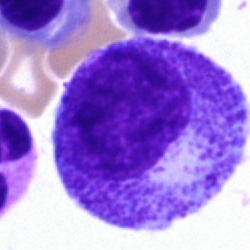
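Promyelocyte in the middle of the marrow smear, its nucleus sitting off-centre toward the upper left. There's plenty of cytoplasm, mostly to the right of and below the nucleus, with coarse dark purple granules scattered through it. You'll see granules lying over the nucleus as well.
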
